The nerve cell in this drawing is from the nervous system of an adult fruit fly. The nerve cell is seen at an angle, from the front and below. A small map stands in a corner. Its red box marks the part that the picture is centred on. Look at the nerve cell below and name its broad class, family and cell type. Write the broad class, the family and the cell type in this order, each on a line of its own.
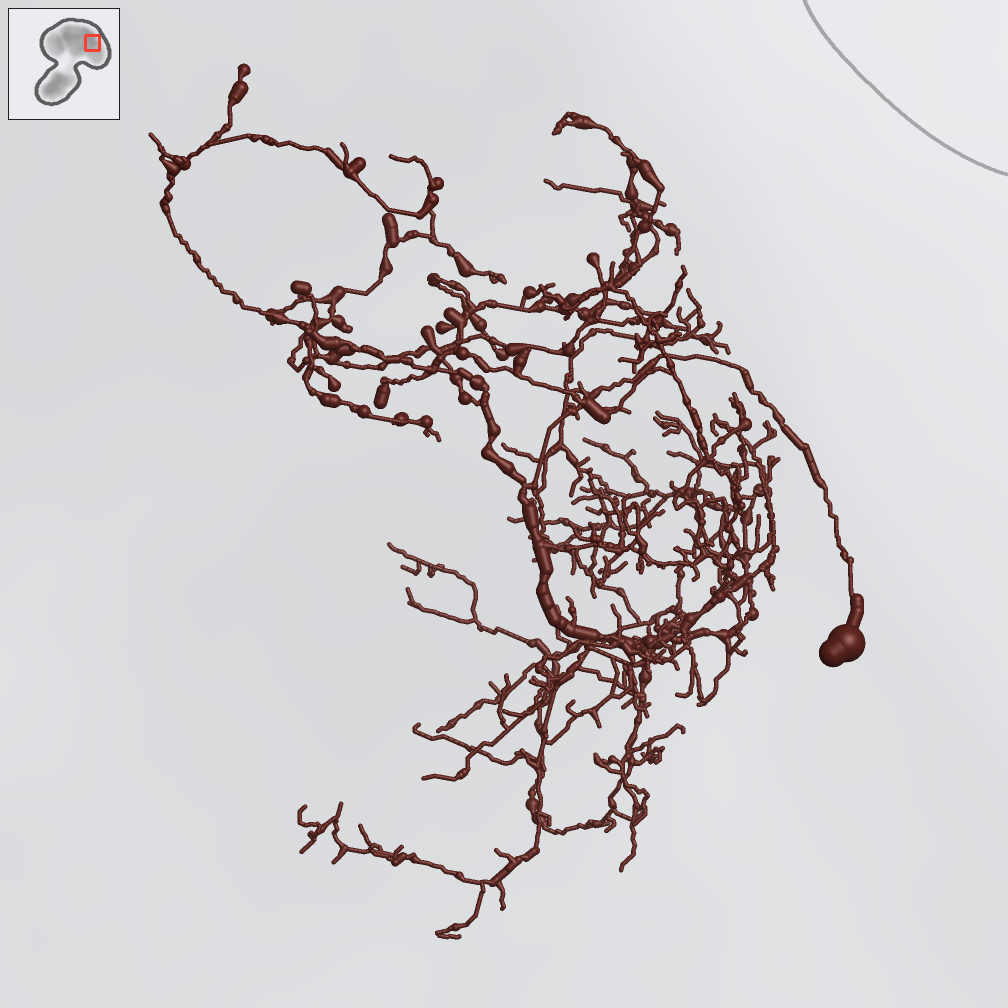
central-brain intrinsic neuron
hemilineage VLPl2_medial
AVLP221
